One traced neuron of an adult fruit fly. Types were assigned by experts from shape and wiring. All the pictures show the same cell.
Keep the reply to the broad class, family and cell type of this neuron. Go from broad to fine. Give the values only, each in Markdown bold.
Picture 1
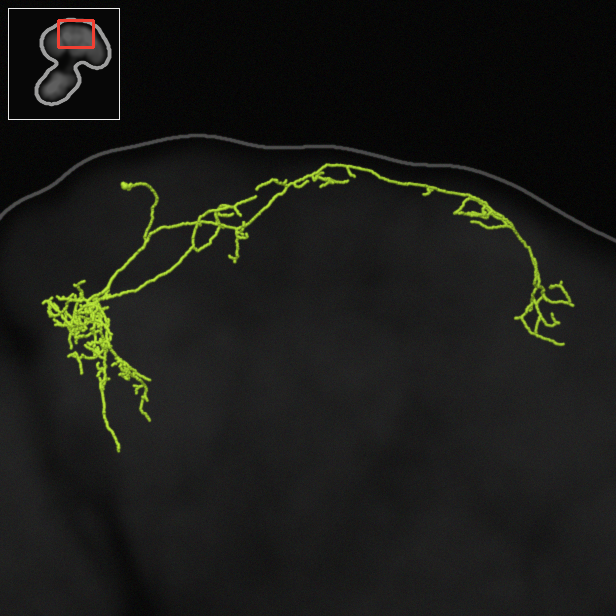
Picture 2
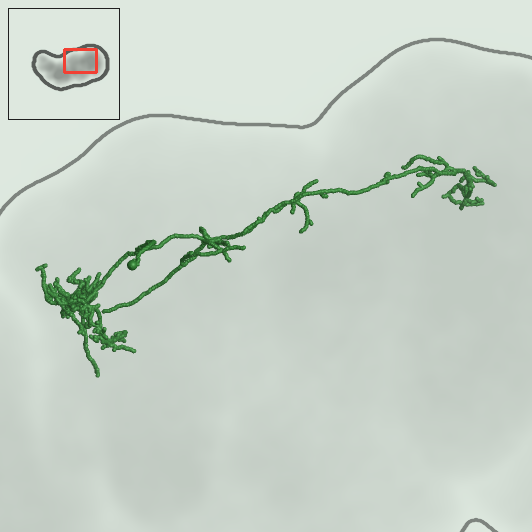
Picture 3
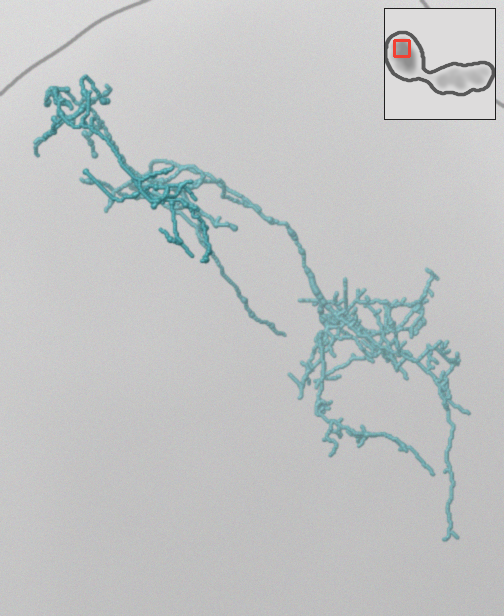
**central-brain intrinsic neuron**, **hemilineage SLPad1_anterior**, **LH006m**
